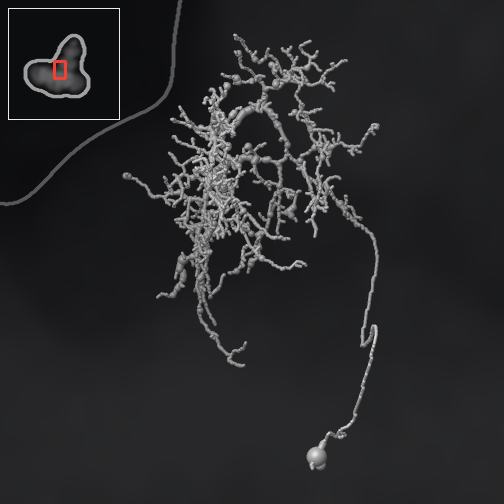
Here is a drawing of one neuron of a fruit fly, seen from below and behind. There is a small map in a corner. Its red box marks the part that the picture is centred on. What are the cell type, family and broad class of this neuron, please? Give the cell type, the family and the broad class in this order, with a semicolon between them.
IN02A029; hemilineage 02A; nerve-cord intrinsic neuron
